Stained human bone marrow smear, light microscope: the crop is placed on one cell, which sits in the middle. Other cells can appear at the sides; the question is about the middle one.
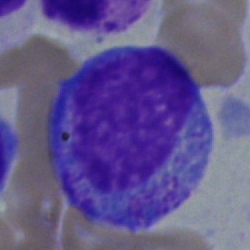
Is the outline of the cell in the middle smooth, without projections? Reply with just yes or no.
Yes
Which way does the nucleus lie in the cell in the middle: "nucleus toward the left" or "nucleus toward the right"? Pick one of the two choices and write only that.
Nucleus toward the left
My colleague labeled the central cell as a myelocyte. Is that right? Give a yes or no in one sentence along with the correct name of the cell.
No, not a myelocyte: the cell in the middle of this crop is a promyelocyte.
